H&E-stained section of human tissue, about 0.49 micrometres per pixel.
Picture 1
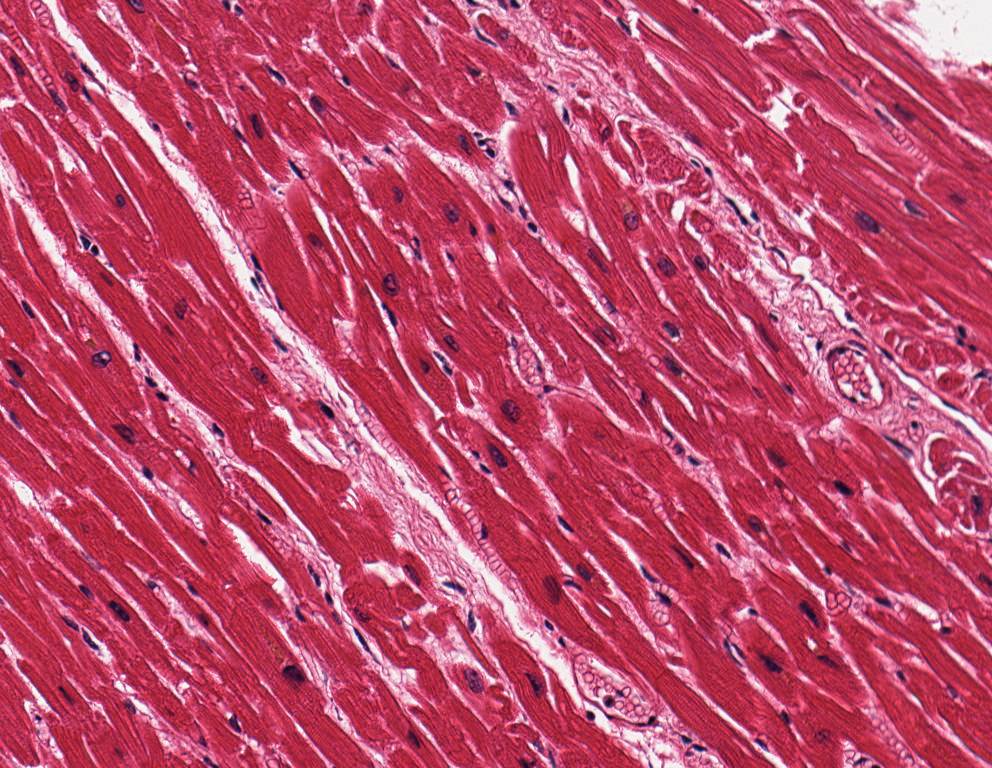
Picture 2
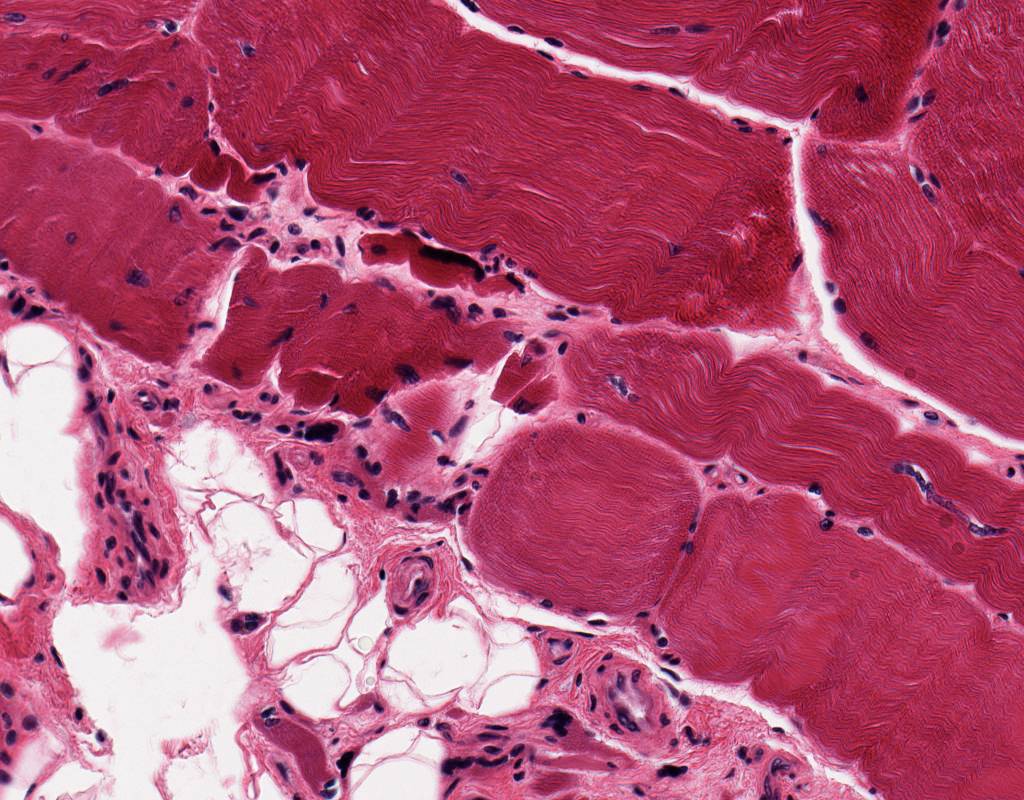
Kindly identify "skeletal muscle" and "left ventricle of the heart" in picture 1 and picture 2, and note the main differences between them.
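The left ventricle of the heart is shown in picture 1, and skeletal muscle in picture 2. In picture 1 the muscle cells are cardiac muscle cells whose fibres branch and join neighbouring fibres, and their cytoplasm stains a deep, even pink-red with eosin. In picture 2, large pink muscle fibres fill the upper and right parts of the field, with connective tissue and fat in the lower left. The nuclei of these skeletal muscle fibres are flattened and lie at the edges of the fibres.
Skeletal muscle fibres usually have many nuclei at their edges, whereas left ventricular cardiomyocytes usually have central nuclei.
Between the fibres in picture 1 lie small, dark, slender nuclei that are darker and thinner than the muscle nuclei. The connective tissue between fibres in the middle of picture 2 holds many small dark elongated nuclei. Picture 1 has small vessels in the connective tissue band towards the right. They are cut across and contain red blood cells. Picture 2 has adipocytes in the lower left, seen as empty clear spaces with thin walls.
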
